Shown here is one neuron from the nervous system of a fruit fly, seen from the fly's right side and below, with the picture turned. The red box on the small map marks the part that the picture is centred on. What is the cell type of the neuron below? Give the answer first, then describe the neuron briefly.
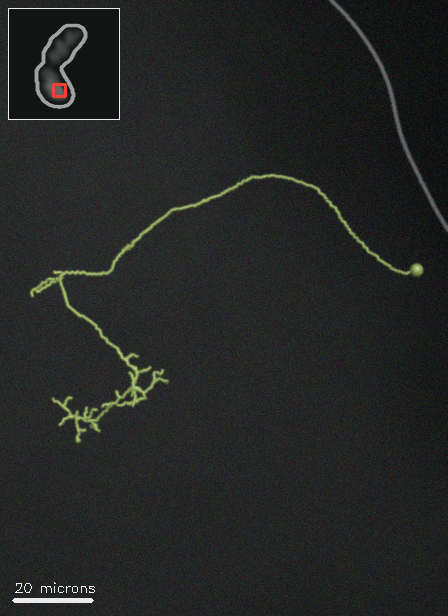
Its cell type is vDeltaM. It is a central-brain intrinsic neuron. The cell body is on the right of the picture. From left to right in the picture it spans about 100 microns.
